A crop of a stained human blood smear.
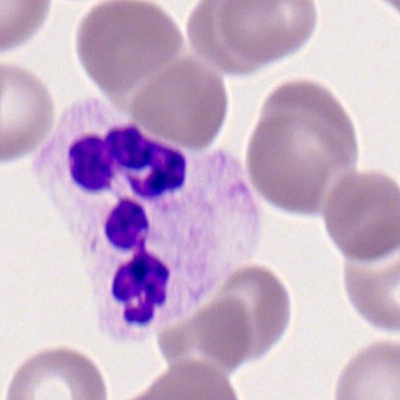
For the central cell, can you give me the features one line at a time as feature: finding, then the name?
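Nucleus: several separate lobes
Lobe links: thin strands of nuclear material
Chromatin: dark purple, coarsely clumped
Outline: irregular, not round
Identity: segmented neutrophil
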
